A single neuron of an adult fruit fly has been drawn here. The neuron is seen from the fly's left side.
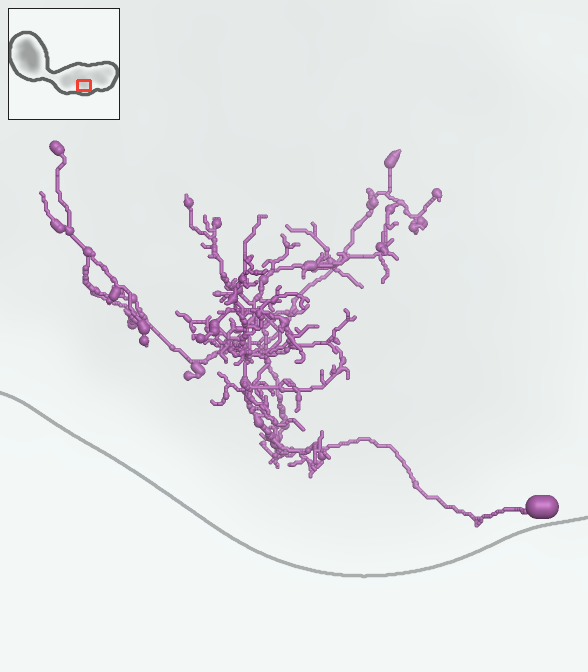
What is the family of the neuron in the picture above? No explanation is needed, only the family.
hemilineage 01B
